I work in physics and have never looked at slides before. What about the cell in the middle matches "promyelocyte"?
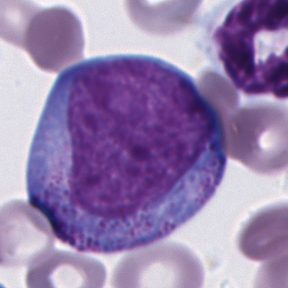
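This cell is a promyelocyte, and its blue-stained cytoplasm goes with that.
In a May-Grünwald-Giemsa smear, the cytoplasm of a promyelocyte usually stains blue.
Here the cytoplasm forms a broad crescent along the left and lower side of the cell, with fine dark purple granules scattered through it. The chromatin is finely granular rather than coarsely clumped.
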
